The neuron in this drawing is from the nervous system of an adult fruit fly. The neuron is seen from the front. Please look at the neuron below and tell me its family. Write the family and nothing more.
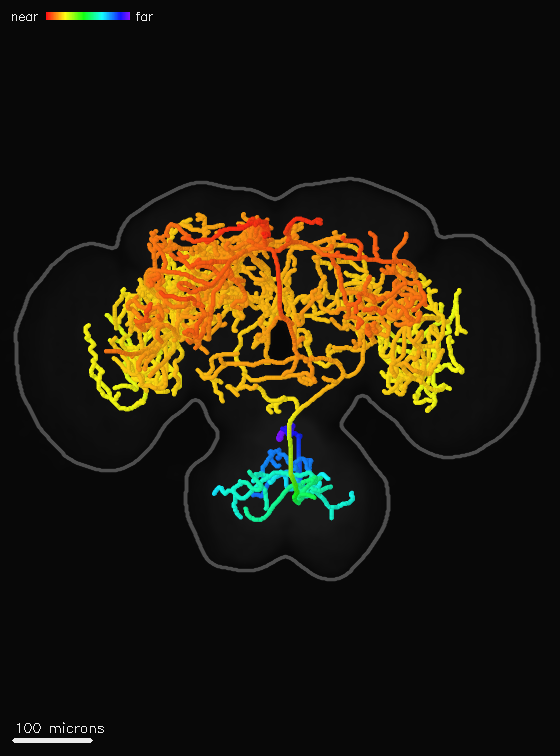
DNp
